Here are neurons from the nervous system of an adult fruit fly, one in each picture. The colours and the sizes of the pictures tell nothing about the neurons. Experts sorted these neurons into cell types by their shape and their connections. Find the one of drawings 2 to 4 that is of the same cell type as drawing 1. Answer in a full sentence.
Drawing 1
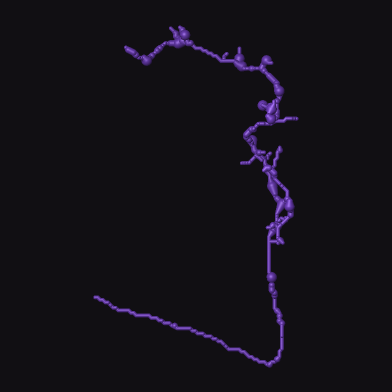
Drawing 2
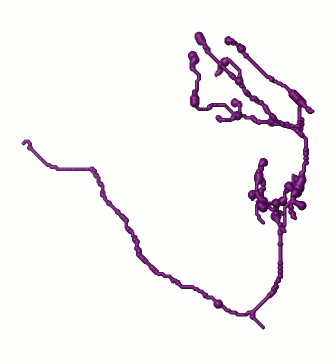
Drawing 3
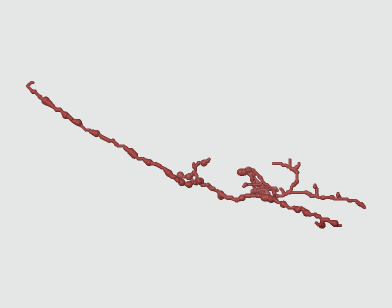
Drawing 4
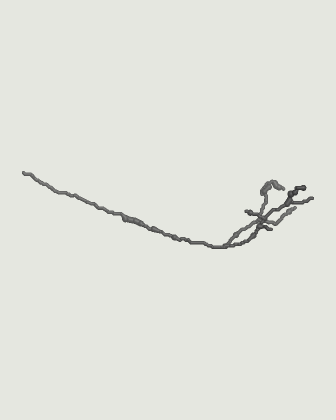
The neuron in drawing 2 is of the same cell type.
